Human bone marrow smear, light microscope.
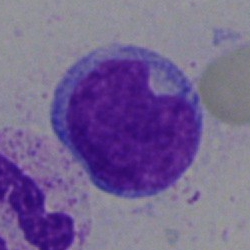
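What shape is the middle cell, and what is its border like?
Round, with a smooth border.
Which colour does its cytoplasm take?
Blue.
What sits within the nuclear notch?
A pale clear area of cytoplasm.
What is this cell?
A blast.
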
